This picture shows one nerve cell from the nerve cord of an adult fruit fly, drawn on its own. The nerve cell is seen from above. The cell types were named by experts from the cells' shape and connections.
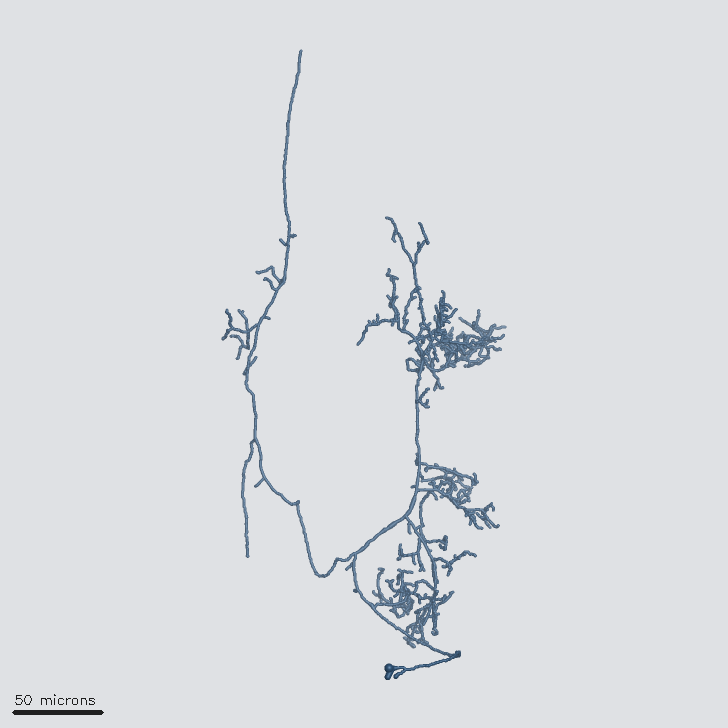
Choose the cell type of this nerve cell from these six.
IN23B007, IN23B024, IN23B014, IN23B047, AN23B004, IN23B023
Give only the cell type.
AN23B004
